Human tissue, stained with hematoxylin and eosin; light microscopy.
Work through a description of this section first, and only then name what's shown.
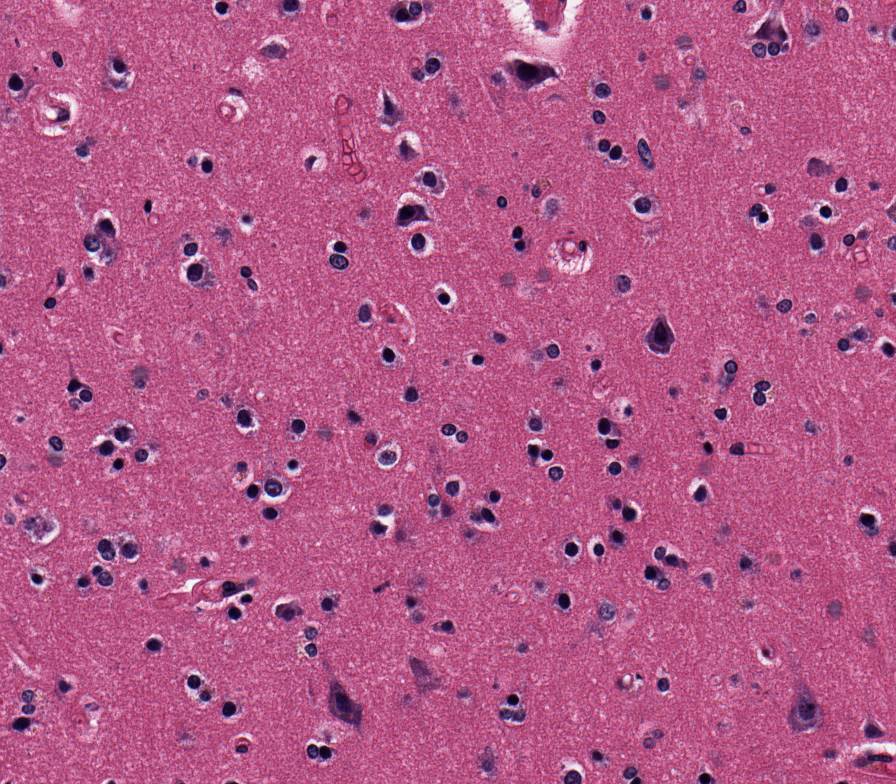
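Scattered cells lie in a uniform pink, finely granular-fibrillary background without glands or epithelium. Most are small glial cells: round, dark, dense nuclei, little visible cytoplasm. A few larger neurons have triangular, darkly stained bodies, as right of centre and at the lower edge. It is cerebral cortex.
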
